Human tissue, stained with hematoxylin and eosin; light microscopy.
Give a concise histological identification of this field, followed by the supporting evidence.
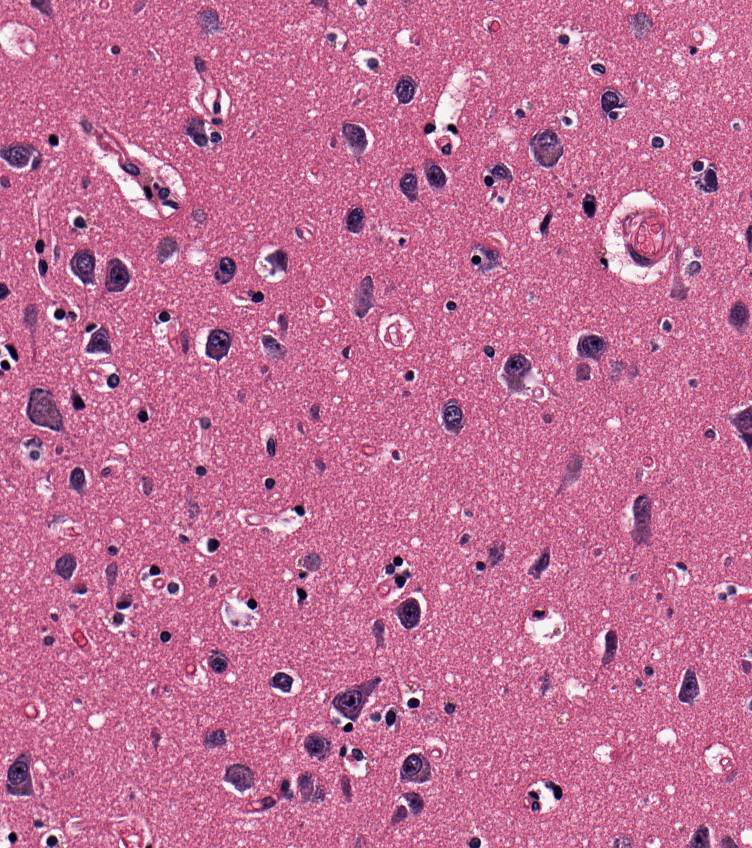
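Answer: cerebral cortex. Large neurons with angular, often triangular bodies and purplish cytoplasm are scattered throughout, as at the left edge and lower centre.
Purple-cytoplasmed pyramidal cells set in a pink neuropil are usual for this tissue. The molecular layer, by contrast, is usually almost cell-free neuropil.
Numerous small cells with small round dark nuclei and scant cytoplasm lie among them, some right beside the larger cells.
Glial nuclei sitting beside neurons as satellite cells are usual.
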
